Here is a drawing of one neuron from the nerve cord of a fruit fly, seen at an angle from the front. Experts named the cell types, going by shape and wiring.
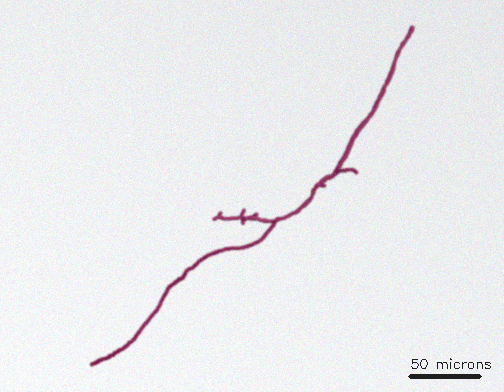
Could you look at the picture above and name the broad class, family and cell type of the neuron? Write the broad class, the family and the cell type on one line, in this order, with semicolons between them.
sensory neuron ascending to the brain; class mechanosensory proprioceptive; SApp01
